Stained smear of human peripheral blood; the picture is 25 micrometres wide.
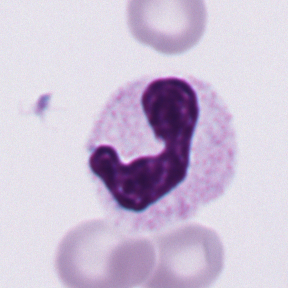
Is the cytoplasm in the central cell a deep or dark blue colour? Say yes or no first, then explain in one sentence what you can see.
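No. The cytoplasm is pale pinkish rather than blue.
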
